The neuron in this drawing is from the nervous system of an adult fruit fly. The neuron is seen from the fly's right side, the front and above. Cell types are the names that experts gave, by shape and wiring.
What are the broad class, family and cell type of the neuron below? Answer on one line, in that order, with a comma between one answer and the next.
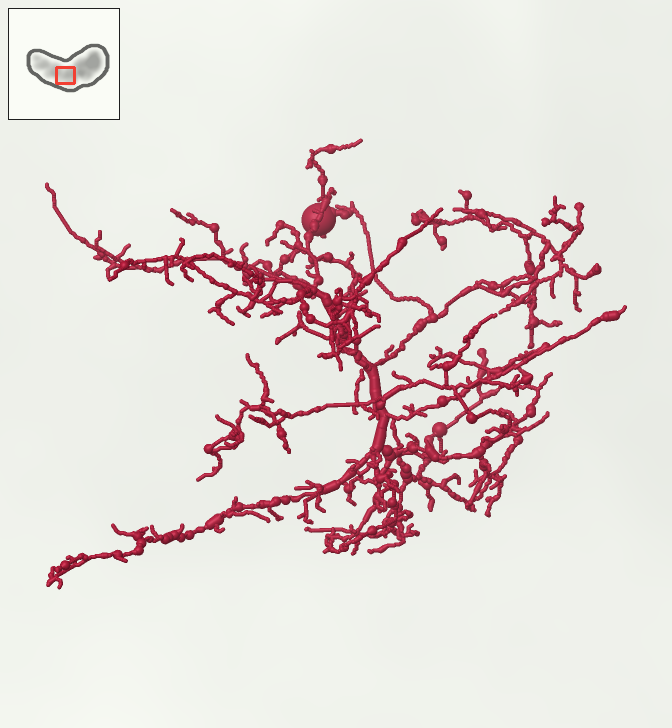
nerve-cord intrinsic neuron, hemilineage 20A.22A, IN20A.22A012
